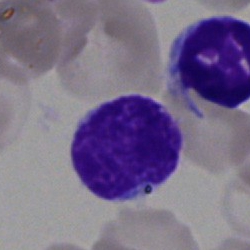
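Lymphocyte in a stained bone marrow smear: round, smooth outline, with deep purple chromatin that is fine and even, no coarse clumps. Very little cytoplasm shows around the nucleus, and there's one small dark dot at the lower edge of the cell.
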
